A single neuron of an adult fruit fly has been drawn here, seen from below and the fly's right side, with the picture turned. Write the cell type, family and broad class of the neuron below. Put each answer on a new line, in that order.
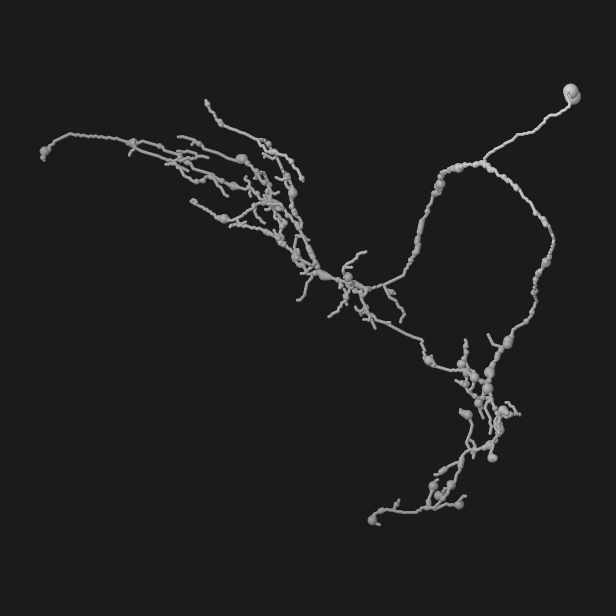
PLP157
hemilineage VPNp&v1_ventral
central-brain intrinsic neuron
